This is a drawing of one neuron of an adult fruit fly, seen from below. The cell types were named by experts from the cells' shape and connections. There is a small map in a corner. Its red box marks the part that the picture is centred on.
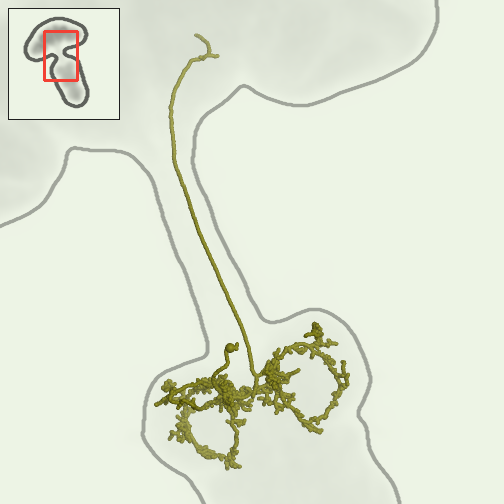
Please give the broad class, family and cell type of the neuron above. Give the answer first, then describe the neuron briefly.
Its broad class is ascending neuron. The family is hemilineage 08B. Its cell type is AN08B031. It runs through the neck, between the brain and the nerve cord. As drawn here it is taller than it is wide.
